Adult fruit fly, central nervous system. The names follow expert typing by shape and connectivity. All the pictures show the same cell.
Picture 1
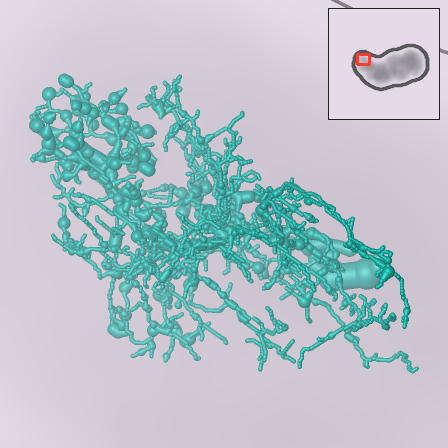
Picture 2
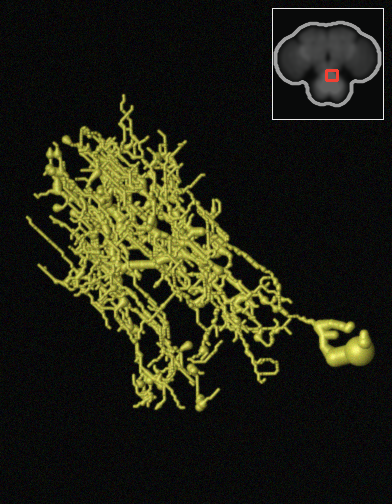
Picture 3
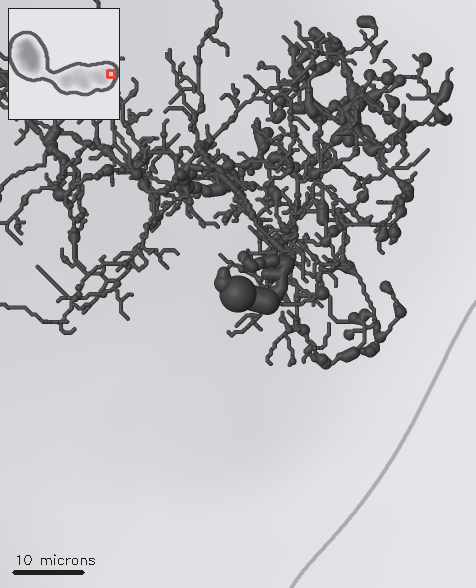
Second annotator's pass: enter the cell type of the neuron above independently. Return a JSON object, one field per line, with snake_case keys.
{
 "cell_type": "INXXX319"
}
